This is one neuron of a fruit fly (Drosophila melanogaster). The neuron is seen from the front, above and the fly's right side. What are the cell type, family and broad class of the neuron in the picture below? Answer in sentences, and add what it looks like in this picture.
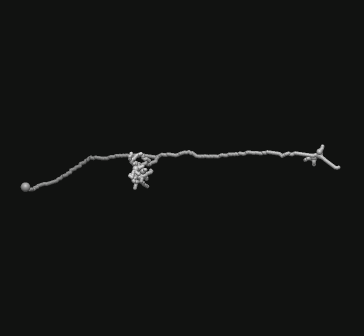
It is of cell type T3. The family is T. It is an optic-lobe intrinsic neuron. The cell body can be seen on the left of the picture. In this view it is more than twice as wide as it is tall.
